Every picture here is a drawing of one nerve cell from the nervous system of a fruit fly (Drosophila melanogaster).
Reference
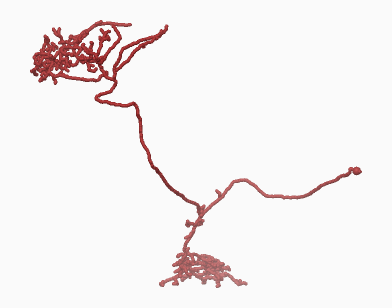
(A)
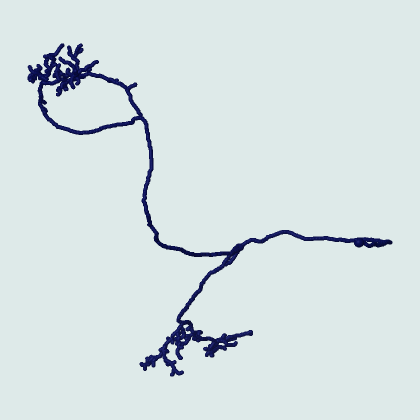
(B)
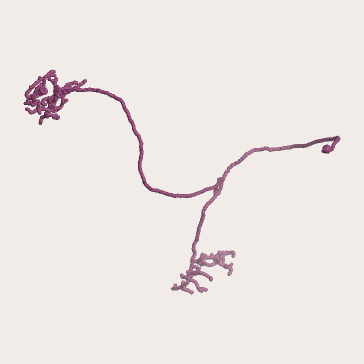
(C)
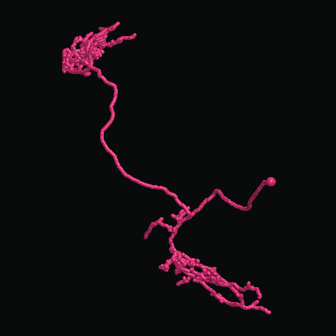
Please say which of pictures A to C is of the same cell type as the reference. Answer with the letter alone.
C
